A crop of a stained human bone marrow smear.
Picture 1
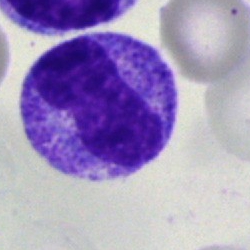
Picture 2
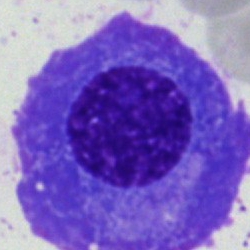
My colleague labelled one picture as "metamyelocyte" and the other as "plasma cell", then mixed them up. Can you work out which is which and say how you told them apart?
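Picture 1 shows a metamyelocyte; picture 2 shows a plasma cell. The metamyelocyte has a round, smooth outline, whereas the plasma cell's outline is irregular, with blunt bulges along its edge. In the metamyelocyte the nucleus is a broad band running diagonally from upper left to lower right, filling roughly half of the cell. Its cytoplasm lies on two opposite sides of that band, at lower left and upper right, and contains no vacuoles. In the plasma cell the cytoplasm is abundant and surrounds the nucleus as a wide rim on every side. This cytoplasm is deep violet-blue, without distinct granules, and paler in a zone directly around the nucleus.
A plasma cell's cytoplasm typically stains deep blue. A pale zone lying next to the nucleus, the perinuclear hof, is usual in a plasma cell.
Above the metamyelocyte, another dark purple cell is cut off by the top edge of picture 1.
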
